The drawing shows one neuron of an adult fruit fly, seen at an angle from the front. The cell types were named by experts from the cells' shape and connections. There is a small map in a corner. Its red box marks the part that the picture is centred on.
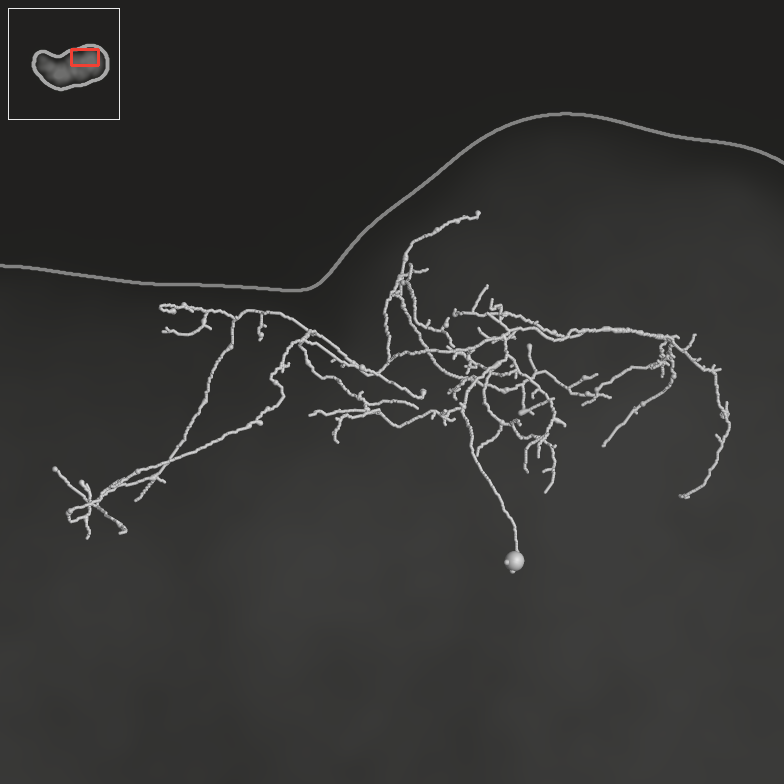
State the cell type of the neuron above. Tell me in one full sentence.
As its cell type, this neuron has SMP705m.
